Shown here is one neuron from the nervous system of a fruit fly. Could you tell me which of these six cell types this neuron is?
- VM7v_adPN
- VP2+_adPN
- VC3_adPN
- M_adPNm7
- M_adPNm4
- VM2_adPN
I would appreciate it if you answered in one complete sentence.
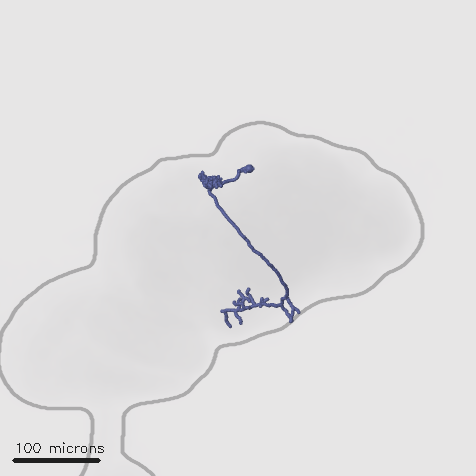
By type, the neuron is VM7v_adPN.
